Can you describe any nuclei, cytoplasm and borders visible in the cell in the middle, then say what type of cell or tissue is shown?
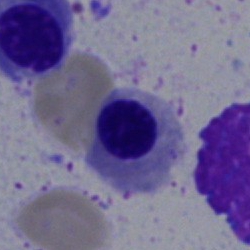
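Dense, dark purple chromatin runs throughout the nucleus, and I see no nucleoli in it. The nucleus sits off-centre toward the upper left, which leaves a wider rim of cytoplasm toward the lower right. No granules show in that cytoplasm. It is an erythroblast, then.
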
